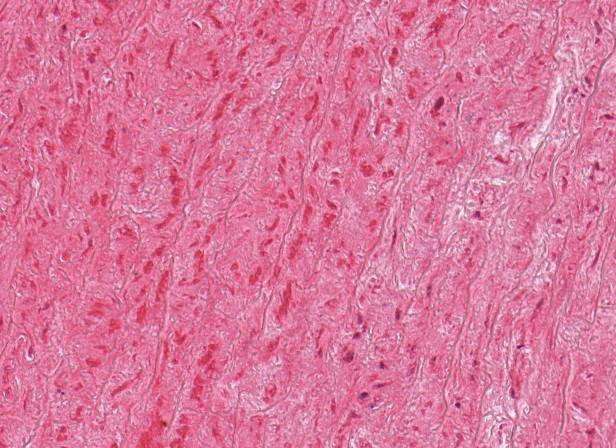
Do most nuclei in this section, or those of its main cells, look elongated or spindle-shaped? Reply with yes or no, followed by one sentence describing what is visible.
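Yes. The nuclear profiles are elongated and spindle-shaped, lying along the line of the fibres.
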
